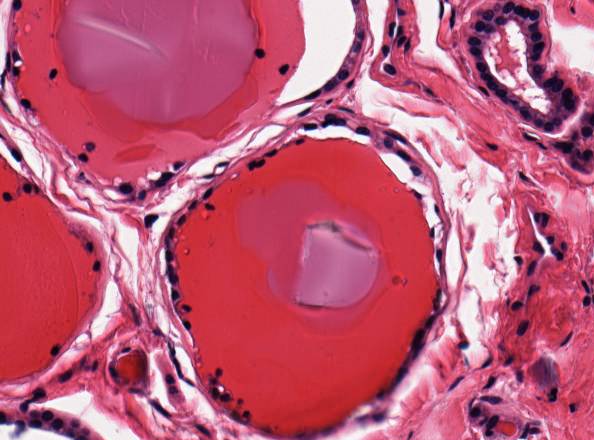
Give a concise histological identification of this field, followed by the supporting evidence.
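Structure: thyroid follicle. Large rounded follicles with homogeneous eosinophilic contents occupy most of the left and centre. Lining: single layer of flattened cells, small dark nuclei.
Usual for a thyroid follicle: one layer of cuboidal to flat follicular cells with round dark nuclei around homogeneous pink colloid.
Central follicle: deep red luminal material with a paler pink-violet central zone. Between follicles: thin strands of pale pink fibrous connective tissue.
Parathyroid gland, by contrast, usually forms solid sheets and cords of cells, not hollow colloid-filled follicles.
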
